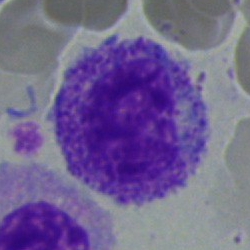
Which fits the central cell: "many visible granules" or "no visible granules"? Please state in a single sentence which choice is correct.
A large number of visible granules lies in the cytoplasm of this cell.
